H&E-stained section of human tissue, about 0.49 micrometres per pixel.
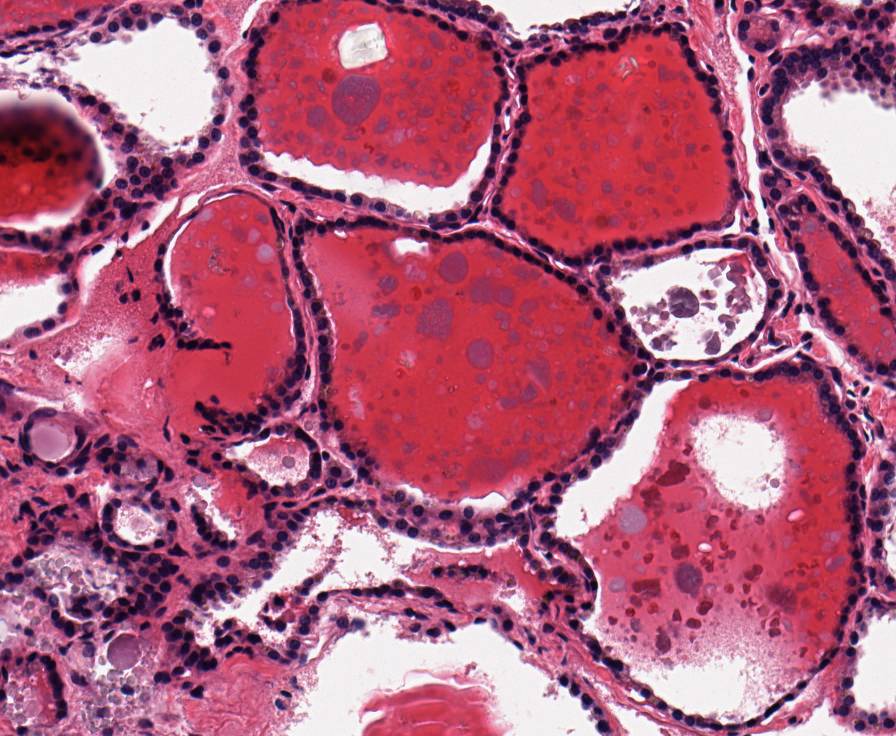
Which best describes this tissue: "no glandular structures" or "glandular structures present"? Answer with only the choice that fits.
Glandular structures present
